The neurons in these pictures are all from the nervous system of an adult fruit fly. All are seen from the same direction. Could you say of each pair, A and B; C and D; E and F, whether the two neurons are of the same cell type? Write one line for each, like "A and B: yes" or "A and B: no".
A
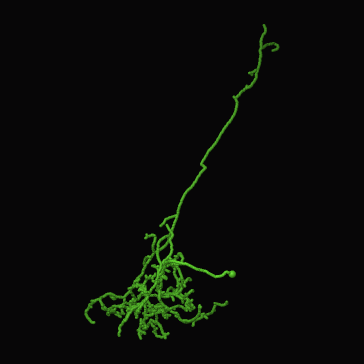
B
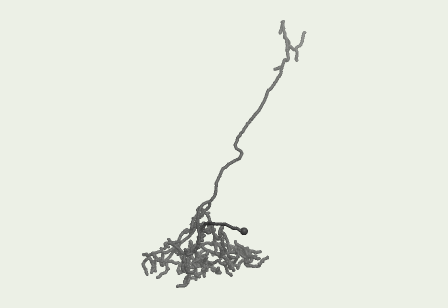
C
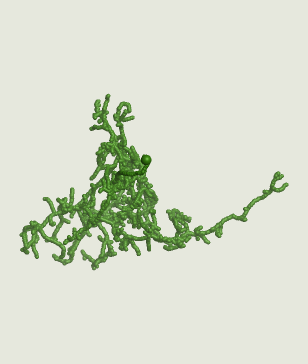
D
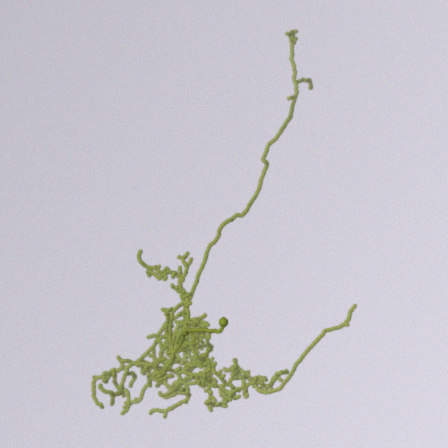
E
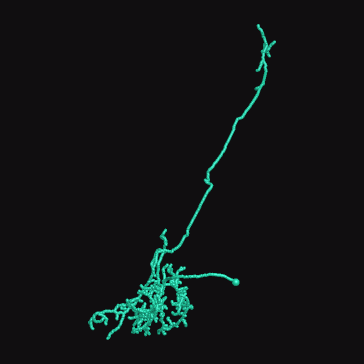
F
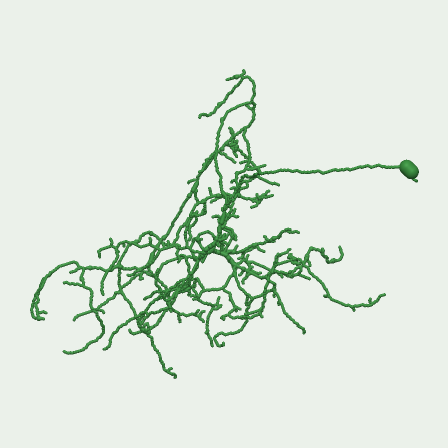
A and B: yes
C and D: yes
E and F: yes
